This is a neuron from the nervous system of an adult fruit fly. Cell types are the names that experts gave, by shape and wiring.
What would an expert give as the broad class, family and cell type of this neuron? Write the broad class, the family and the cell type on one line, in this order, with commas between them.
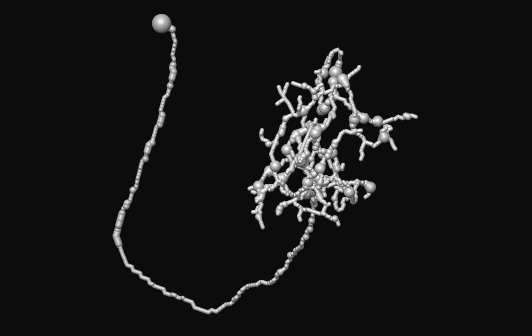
central-brain intrinsic neuron, hemilineage VPNp&v1_posterior, LHPV2a4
